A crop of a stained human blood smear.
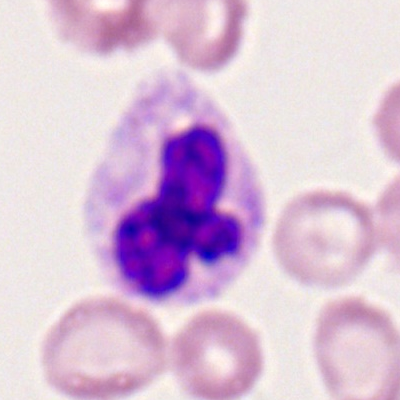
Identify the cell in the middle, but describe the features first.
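Chromatin dark purple, coarsely clumped. No nucleoli visible in nucleus. Nucleus in lower part of cell, more cytoplasm above it. No coarse coloured granules in cytoplasm. Cell: segmented neutrophil.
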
